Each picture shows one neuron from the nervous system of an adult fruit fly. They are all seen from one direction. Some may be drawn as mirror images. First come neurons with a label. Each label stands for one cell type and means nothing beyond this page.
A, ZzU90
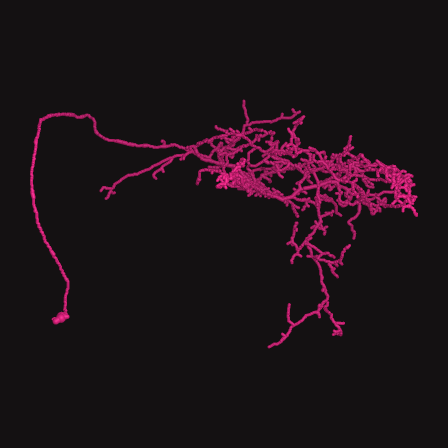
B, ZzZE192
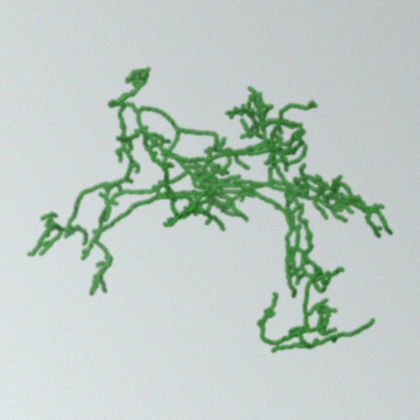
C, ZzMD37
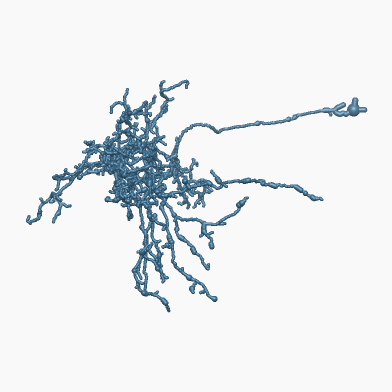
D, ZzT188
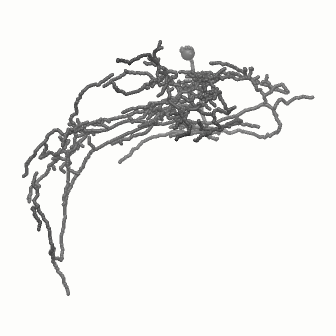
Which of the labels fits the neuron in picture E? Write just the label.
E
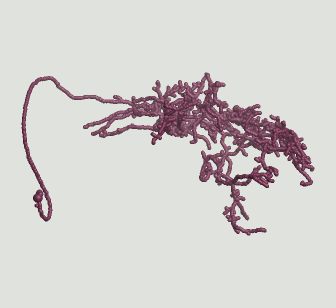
ZzU90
